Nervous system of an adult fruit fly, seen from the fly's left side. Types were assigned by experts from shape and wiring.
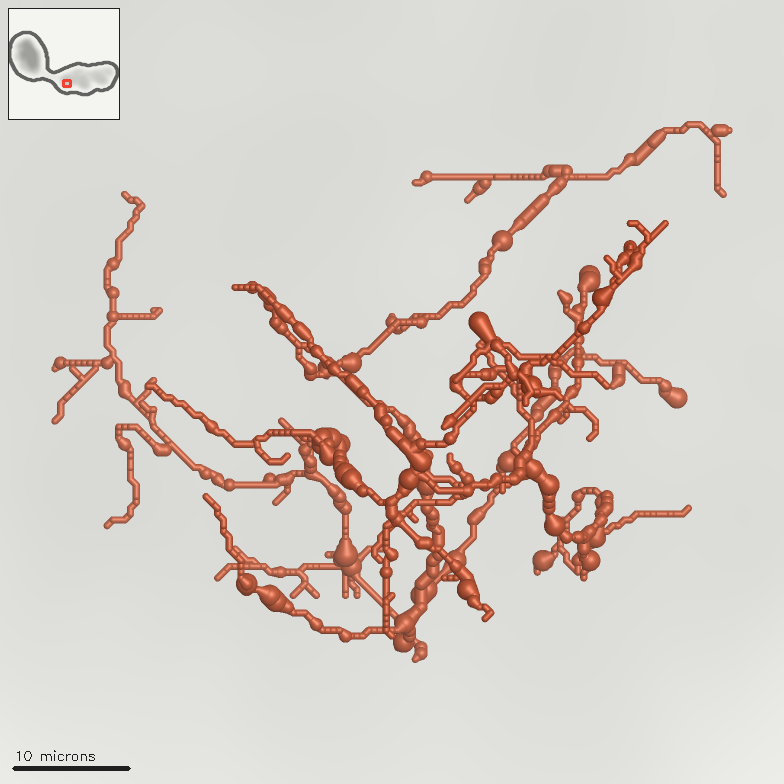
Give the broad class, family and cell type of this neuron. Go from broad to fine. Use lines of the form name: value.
broad class: nerve-cord intrinsic neuron
family: hemilineage 20A.22A
cell type: IN20A.22A076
